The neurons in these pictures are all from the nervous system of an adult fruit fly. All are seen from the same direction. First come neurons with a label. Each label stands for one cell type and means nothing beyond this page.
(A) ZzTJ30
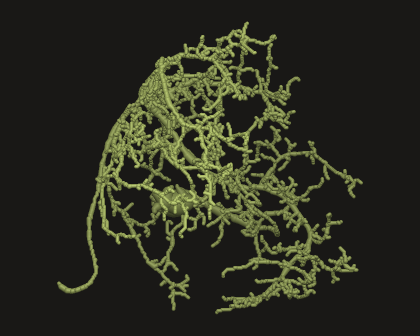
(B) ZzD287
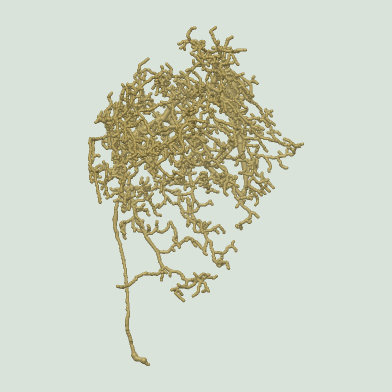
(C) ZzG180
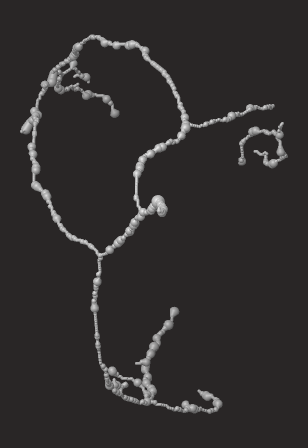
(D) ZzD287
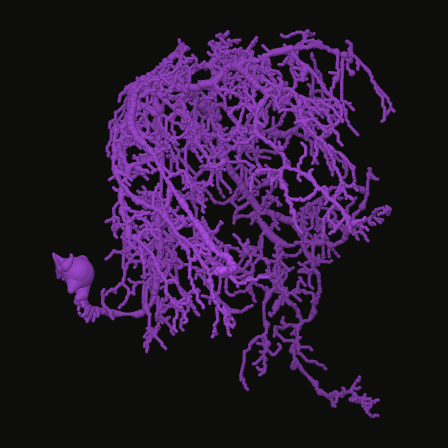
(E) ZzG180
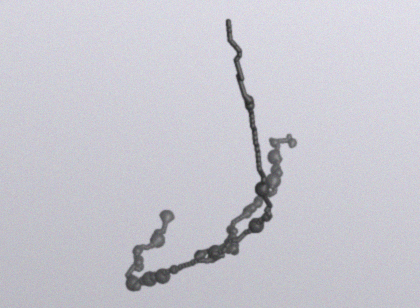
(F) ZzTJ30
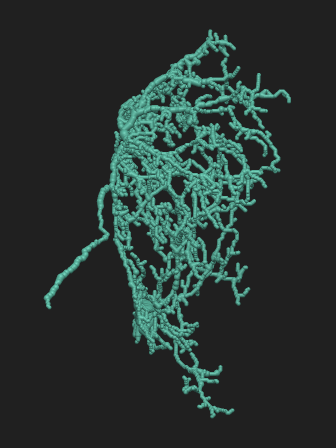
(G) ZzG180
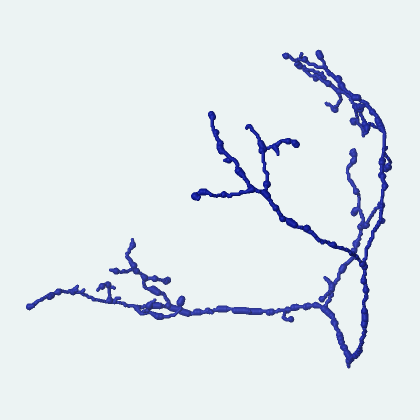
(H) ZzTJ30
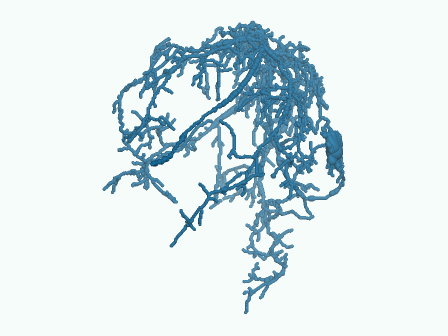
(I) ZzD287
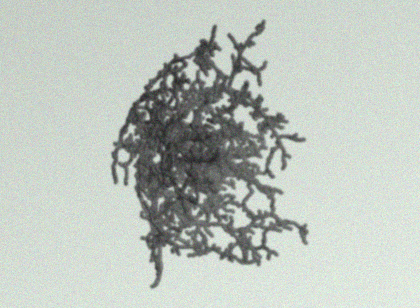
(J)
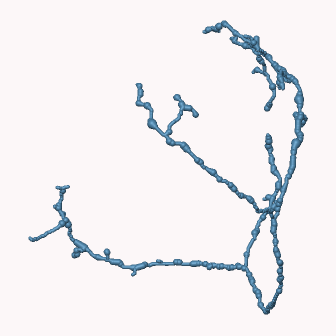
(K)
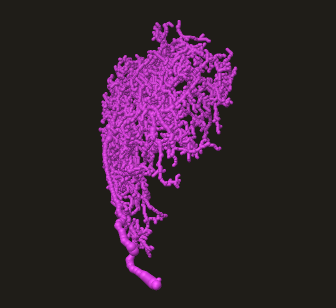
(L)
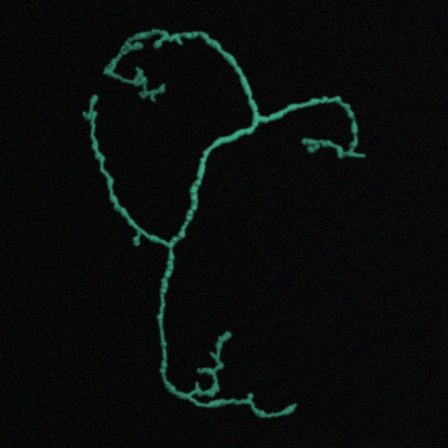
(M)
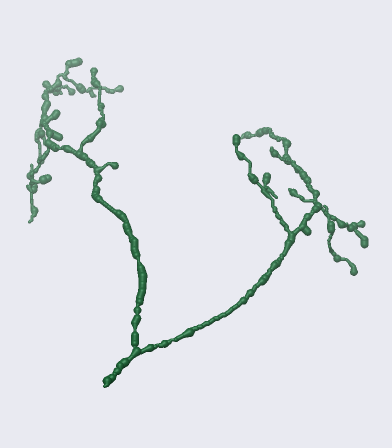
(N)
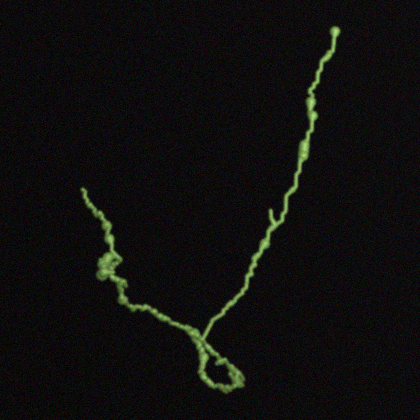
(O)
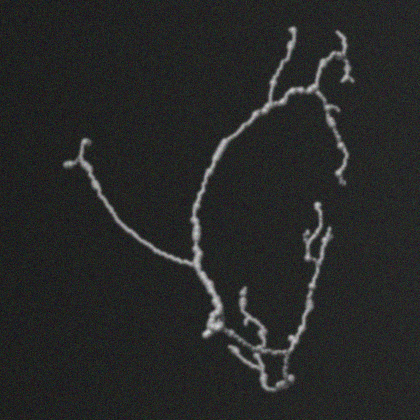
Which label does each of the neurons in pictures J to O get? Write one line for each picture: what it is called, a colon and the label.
J: ZzG180
K: ZzD287
L: ZzG180
M: ZzG180
N: ZzG180
O: ZzG180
